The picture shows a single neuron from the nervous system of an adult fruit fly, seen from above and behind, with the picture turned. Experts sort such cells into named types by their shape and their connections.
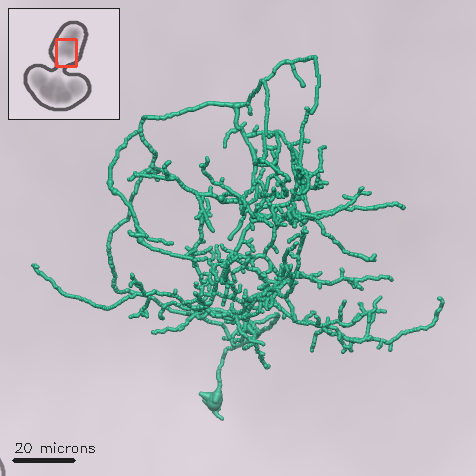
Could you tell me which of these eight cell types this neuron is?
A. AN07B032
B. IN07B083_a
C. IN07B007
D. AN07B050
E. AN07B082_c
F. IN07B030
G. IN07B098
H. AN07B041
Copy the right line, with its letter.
F. IN07B030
